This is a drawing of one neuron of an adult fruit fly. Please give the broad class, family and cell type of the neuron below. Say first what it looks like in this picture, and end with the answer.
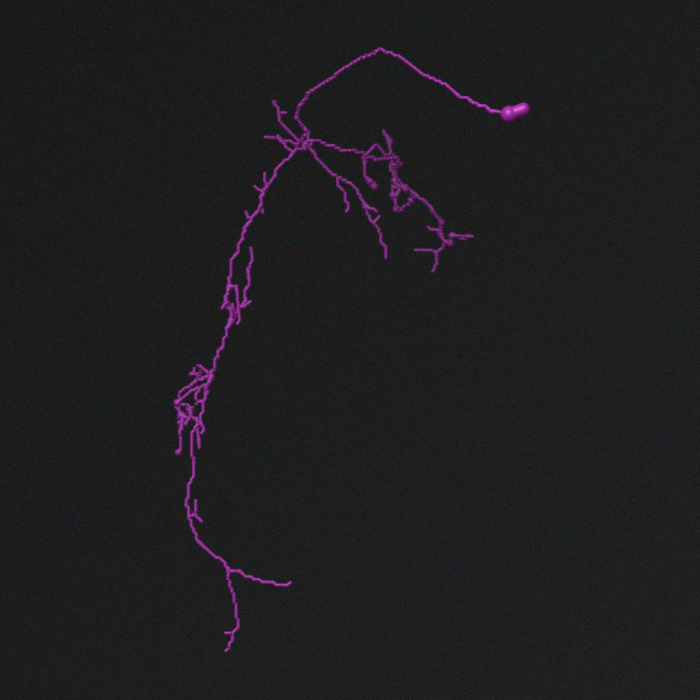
The cell body is at the upper right of the picture. The picture shows dozens of branch ends. It is a central-brain intrinsic neuron. Its family is hemilineage SLPpl1. It is of cell type SLP267.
